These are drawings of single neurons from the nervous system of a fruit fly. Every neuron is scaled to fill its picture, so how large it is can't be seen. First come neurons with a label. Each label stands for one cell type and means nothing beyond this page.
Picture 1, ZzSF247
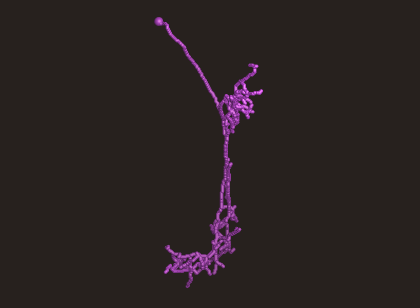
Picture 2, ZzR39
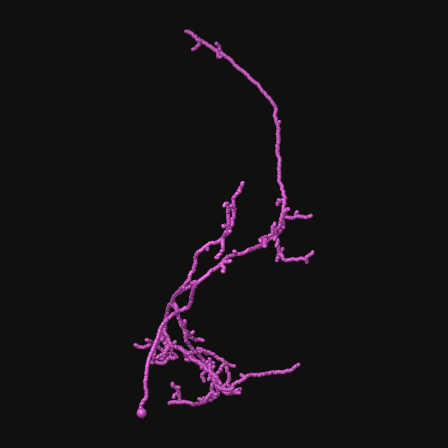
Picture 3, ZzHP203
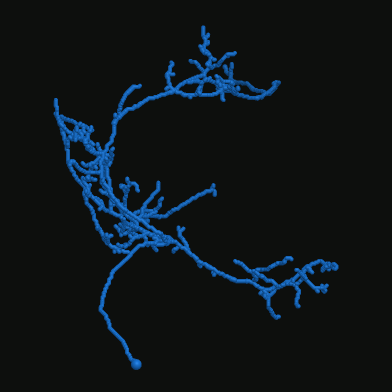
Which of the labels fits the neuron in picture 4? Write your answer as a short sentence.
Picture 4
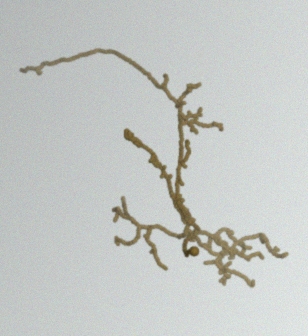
It belongs to ZzR39.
